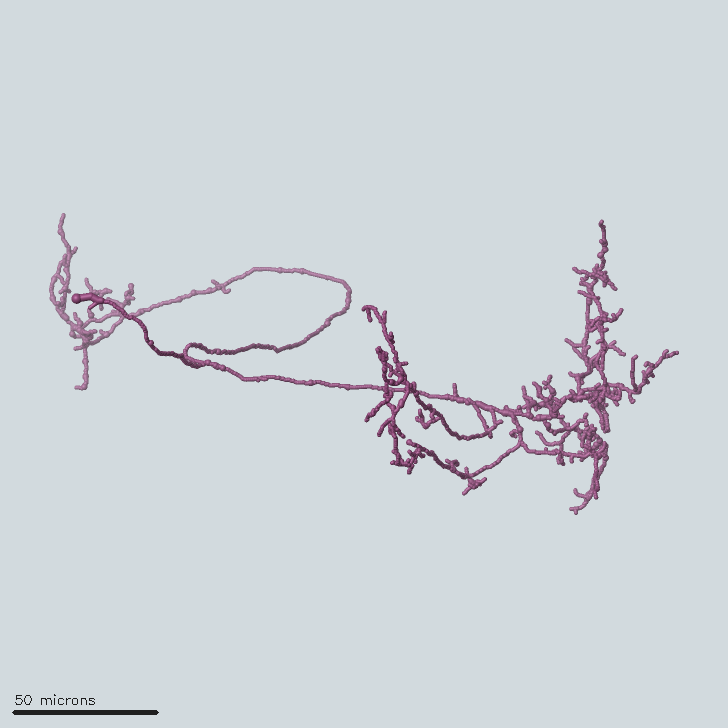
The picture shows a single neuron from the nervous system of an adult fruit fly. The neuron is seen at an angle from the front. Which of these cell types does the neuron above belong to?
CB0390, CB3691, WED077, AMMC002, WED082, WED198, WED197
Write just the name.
WED077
